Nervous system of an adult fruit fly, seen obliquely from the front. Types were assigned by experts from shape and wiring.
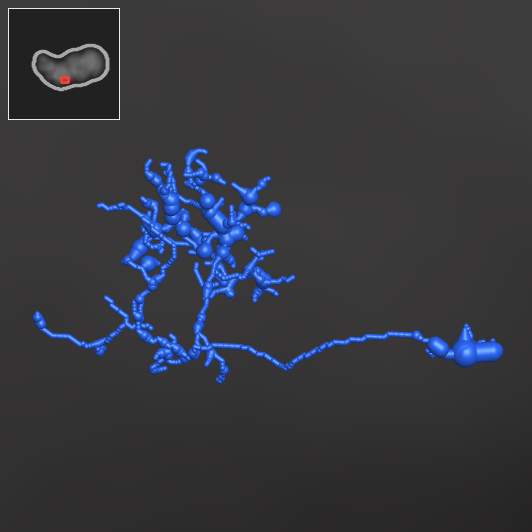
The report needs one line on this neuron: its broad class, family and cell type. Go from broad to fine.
optic-lobe intrinsic neuron; Dm; Dm10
